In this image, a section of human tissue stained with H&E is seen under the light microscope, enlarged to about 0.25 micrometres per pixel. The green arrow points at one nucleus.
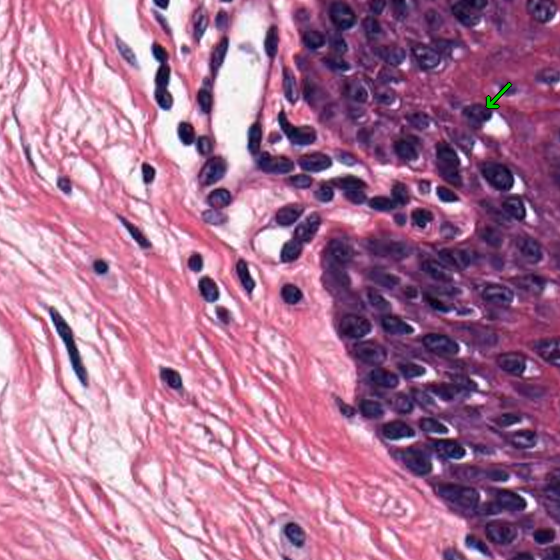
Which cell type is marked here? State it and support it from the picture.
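This is a squamous epithelial cell. The nucleus is oval and dark, about the same size as the nuclei of the cells next to it. A clear white crescent-shaped space hugs one side of the nucleus, toward the lower right. The cytoplasm around the nucleus is pinkish-purple, and its outline is not sharp; it merges with the cytoplasm of neighbouring cells.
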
